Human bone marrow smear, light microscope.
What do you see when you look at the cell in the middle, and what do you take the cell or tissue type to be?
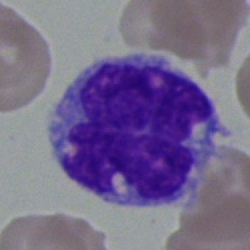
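Roughly round in outline, the cell is mostly filled by its nucleus. That nucleus is irregular and folded, with indentations along its edge. The chromatin is dark purple and clumped, with paler patches lying between the clumps. The cell is a monocyte.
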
